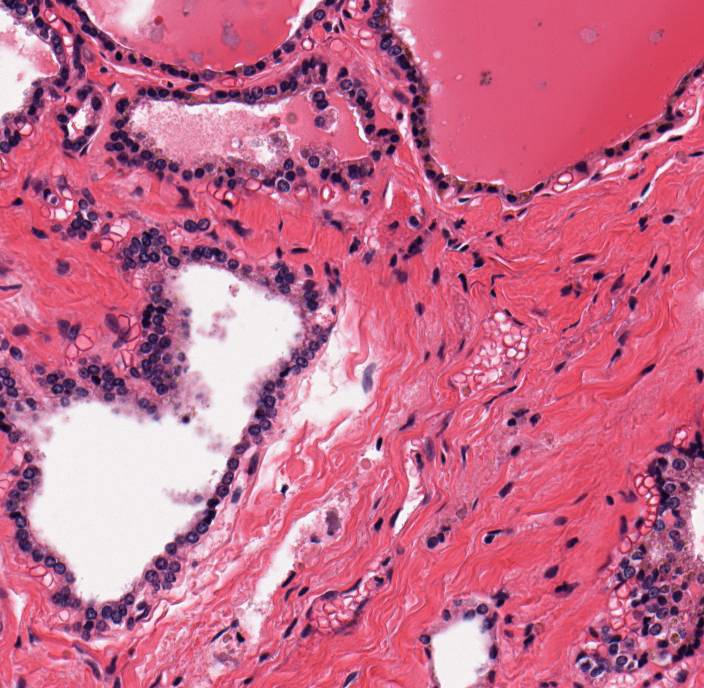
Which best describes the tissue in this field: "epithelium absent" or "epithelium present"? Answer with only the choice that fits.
Epithelium present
